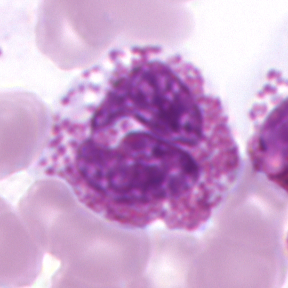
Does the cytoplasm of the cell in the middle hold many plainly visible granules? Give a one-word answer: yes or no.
Yes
